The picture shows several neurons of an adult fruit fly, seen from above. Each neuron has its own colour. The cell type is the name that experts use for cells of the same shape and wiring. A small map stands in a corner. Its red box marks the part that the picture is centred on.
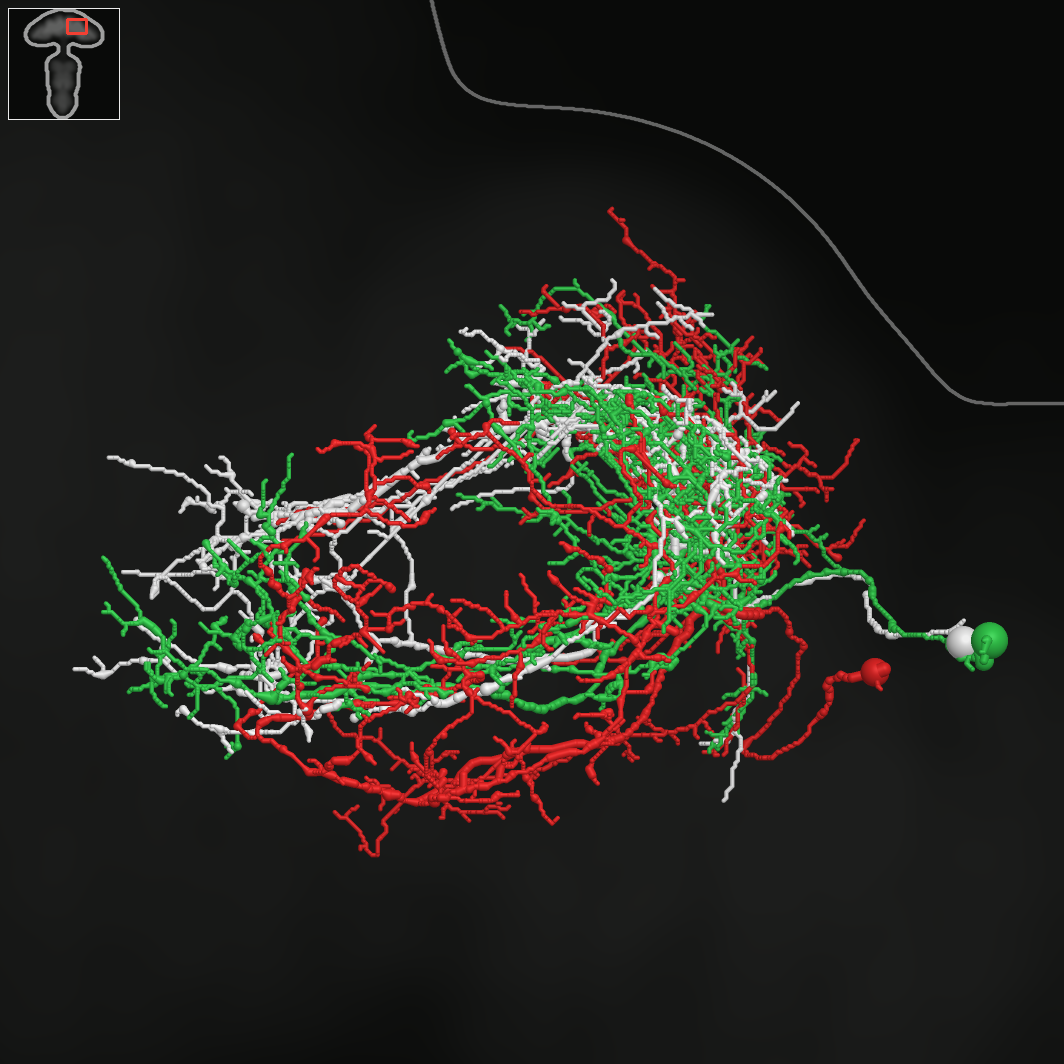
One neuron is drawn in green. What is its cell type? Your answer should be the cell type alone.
SLP060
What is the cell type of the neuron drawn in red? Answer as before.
SLP061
